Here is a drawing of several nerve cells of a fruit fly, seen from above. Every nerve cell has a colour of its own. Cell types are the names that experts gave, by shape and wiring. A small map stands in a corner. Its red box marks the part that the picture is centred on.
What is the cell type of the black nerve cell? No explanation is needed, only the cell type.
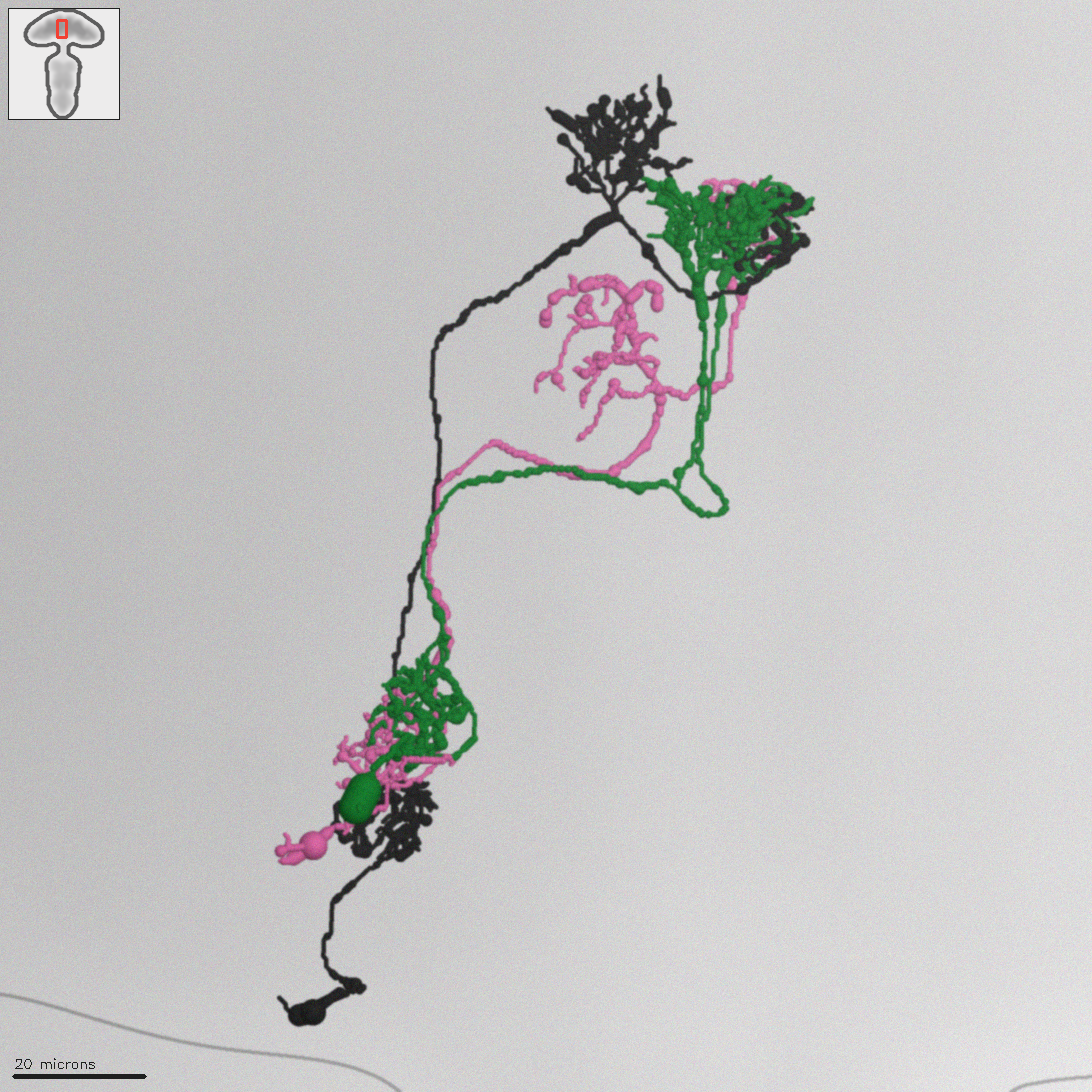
PEN_b(PEN2)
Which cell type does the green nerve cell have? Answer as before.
PEN_a(PEN1)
